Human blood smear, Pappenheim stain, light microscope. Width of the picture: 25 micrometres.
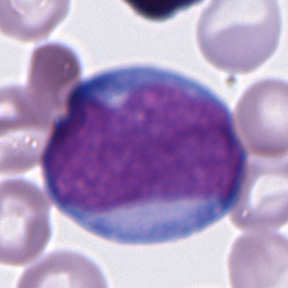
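Myeloblast: an oval cell, wider than it is tall, with a small notch indenting its outline at the upper left. The chromatin is finely granular and evenly spread, without coarse dark clumps. Just below the nucleus the cytoplasm is paler than the blue rim at the cell edge.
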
